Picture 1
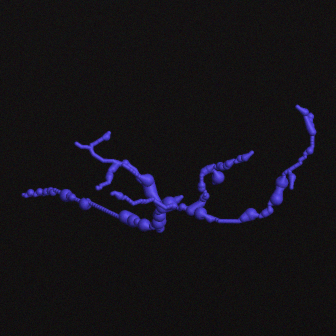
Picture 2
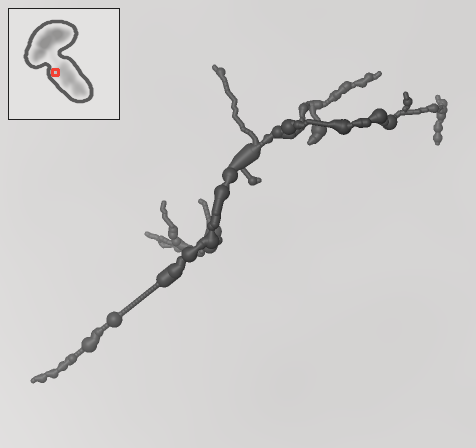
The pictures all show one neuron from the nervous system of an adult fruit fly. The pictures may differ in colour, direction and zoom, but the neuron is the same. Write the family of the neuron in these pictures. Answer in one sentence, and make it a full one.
The neuron is filed under family class mechanosensory tactile.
